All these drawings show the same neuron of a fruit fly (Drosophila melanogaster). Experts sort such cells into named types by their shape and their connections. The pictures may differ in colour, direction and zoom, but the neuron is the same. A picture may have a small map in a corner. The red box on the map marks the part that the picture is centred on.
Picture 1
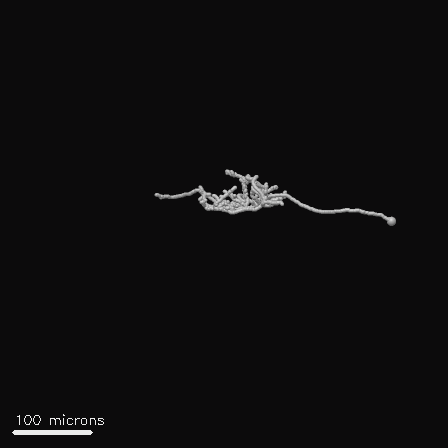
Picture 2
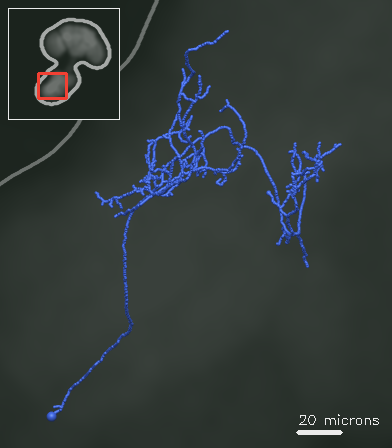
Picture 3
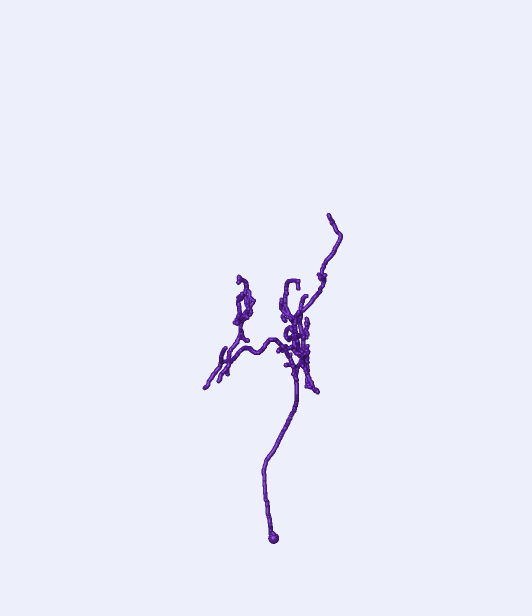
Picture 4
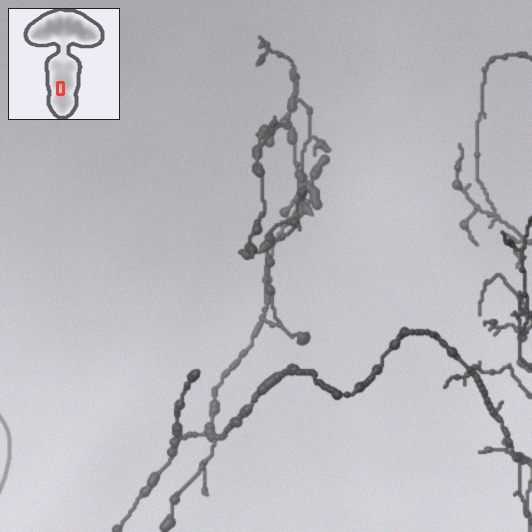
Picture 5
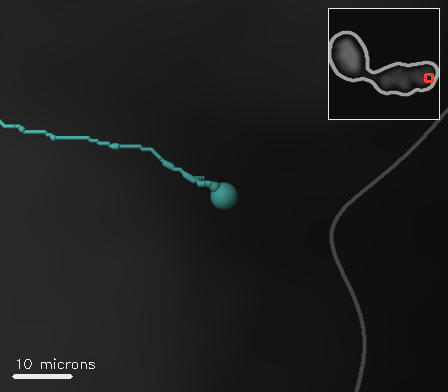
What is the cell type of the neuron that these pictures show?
IN06A038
